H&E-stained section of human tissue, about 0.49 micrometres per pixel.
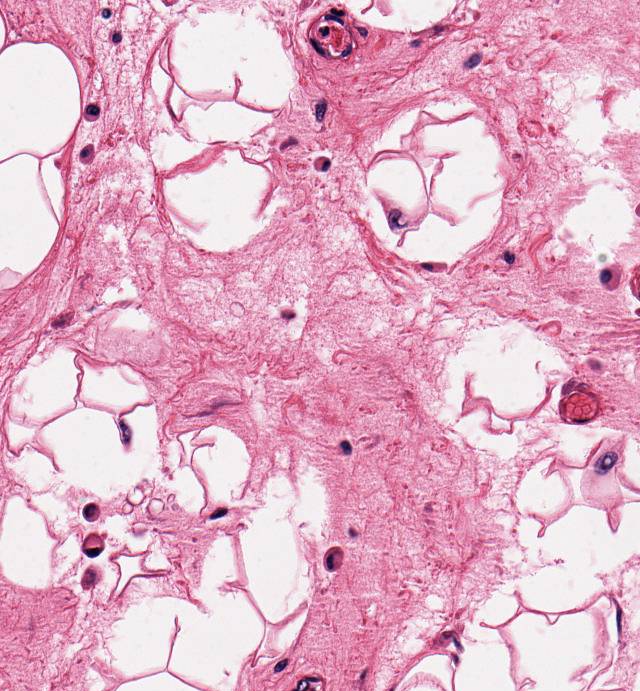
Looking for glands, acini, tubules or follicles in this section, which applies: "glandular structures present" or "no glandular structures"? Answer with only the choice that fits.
No glandular structures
